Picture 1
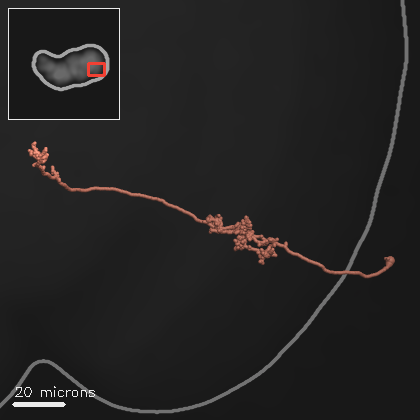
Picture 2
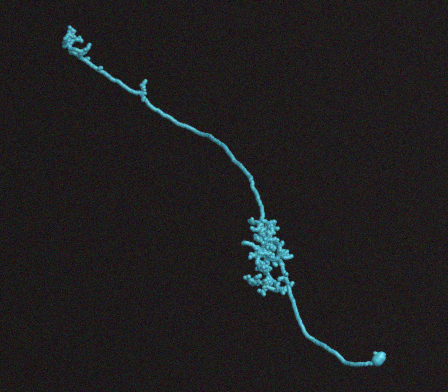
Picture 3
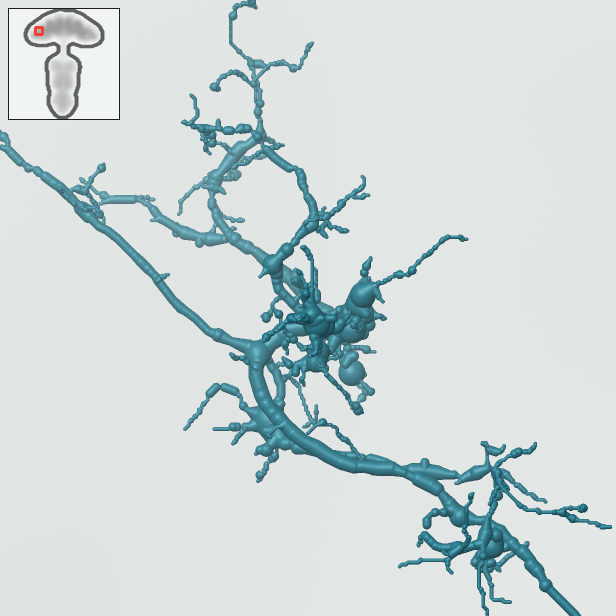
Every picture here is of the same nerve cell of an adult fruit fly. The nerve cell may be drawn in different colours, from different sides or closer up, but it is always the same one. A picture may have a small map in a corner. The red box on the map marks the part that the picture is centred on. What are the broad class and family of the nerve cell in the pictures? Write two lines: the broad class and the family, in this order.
optic-lobe intrinsic neuron
Tm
